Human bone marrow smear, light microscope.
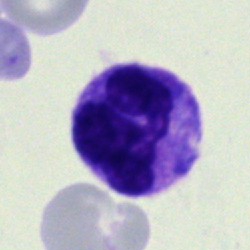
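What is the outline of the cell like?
It is roughly round and smooth.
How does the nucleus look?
It is irregular, with folds or clefts running across it, and it fills most of the cell, so the cytoplasm lies mainly on the right side.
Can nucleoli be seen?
No, none are visible in the nucleus.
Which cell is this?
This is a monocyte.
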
